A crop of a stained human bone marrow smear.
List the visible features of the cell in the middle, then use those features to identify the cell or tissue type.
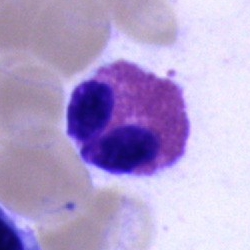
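Notice where the nuclear lobes sit: along the left side and across the lower part of the cell. The chromatin in both lobes is dense and dark purple. Around them the cytoplasm is abundant and pinkish-purple, and granules fill it throughout. This cell is an eosinophil.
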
